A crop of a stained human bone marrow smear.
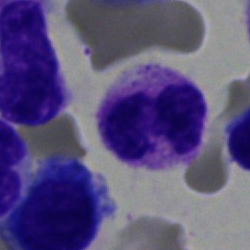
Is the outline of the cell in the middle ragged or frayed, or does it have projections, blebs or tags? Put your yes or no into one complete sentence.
No, along its edge the cell is smooth rather than rough.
